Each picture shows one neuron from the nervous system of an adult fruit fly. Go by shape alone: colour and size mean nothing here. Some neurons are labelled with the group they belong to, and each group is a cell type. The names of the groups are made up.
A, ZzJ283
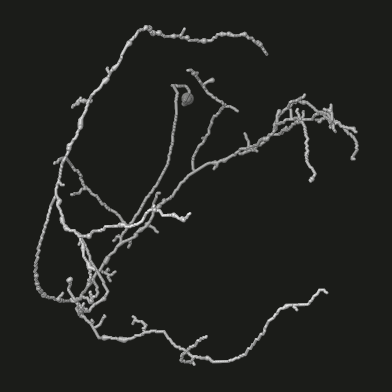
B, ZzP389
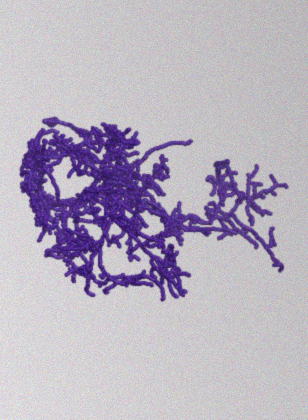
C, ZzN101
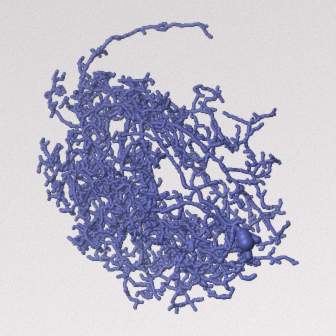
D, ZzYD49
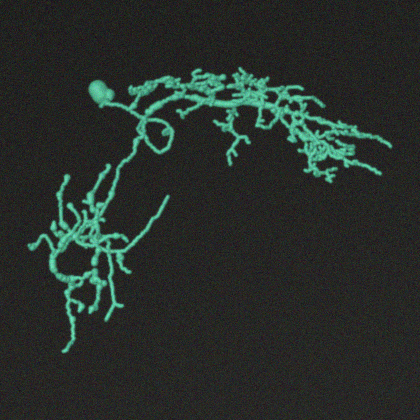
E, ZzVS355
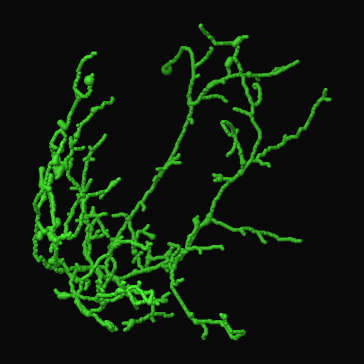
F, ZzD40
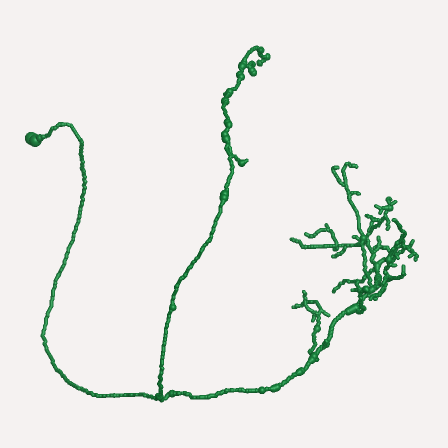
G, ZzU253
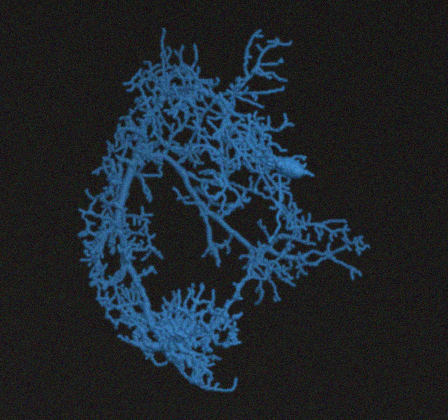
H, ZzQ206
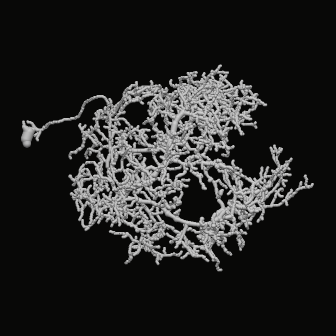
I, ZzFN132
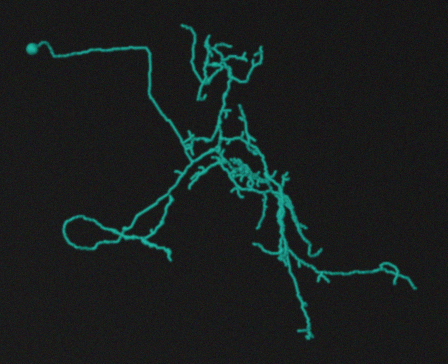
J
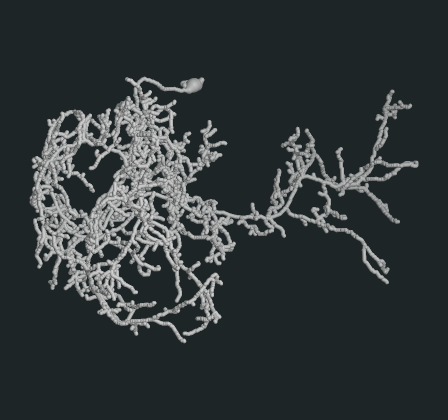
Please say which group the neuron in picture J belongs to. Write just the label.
ZzP389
